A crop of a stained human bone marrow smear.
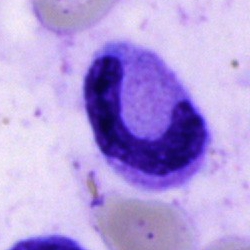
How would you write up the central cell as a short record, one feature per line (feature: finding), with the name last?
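Outline: smooth, oval
Nucleus: C shape, opening toward upper right
Cytoplasm: pale lilac
Hollow of nuclear curve: filled by pale cytoplasm
Name: band neutrophil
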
